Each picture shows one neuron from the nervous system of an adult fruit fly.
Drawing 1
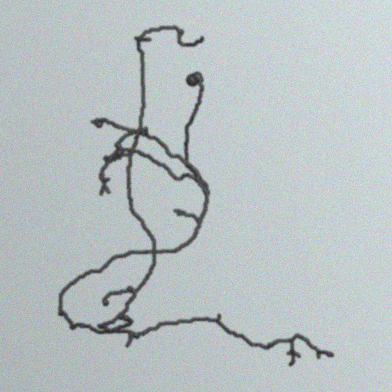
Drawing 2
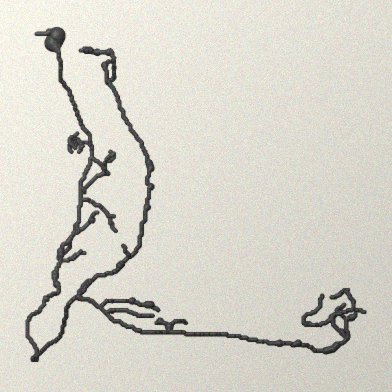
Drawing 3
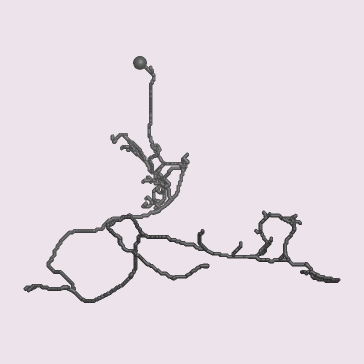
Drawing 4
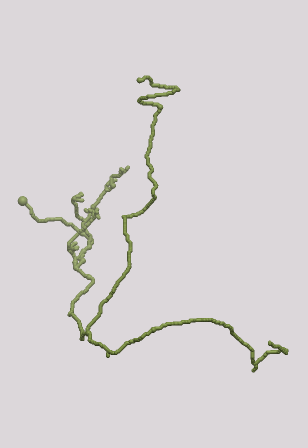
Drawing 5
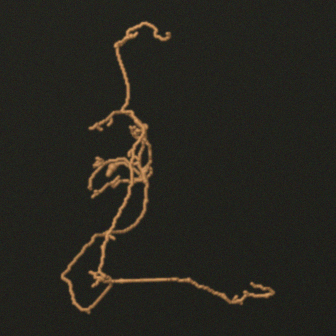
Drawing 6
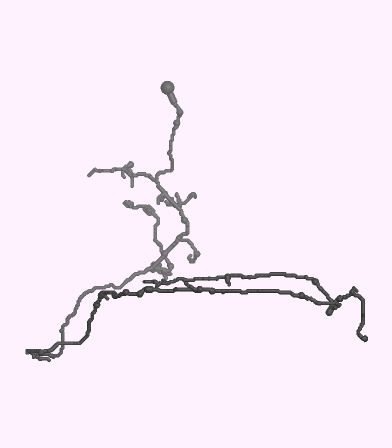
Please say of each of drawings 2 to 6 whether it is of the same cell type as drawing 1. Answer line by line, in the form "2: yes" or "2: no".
2: no
3: no
4: yes
5: yes
6: no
